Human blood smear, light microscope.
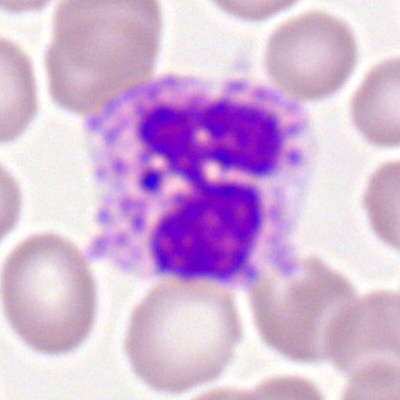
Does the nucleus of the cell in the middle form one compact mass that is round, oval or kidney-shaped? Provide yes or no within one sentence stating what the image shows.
No, its nucleus is not undivided; it is divided into lobes or segments.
